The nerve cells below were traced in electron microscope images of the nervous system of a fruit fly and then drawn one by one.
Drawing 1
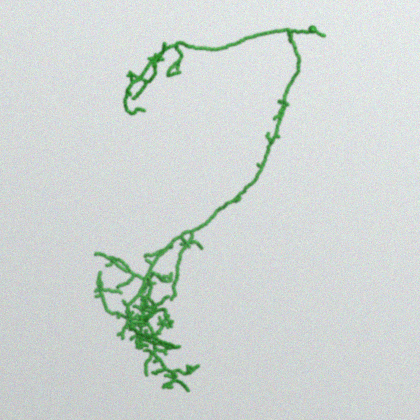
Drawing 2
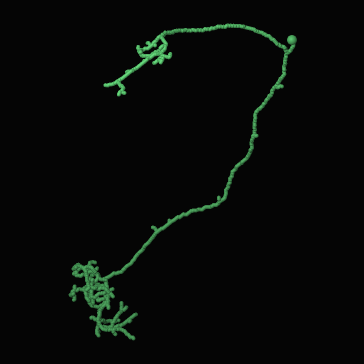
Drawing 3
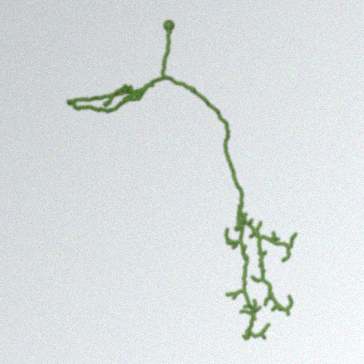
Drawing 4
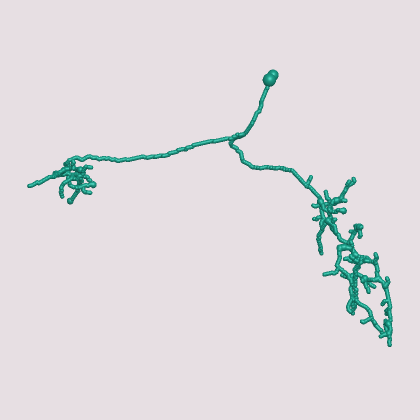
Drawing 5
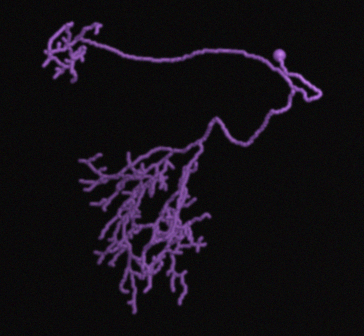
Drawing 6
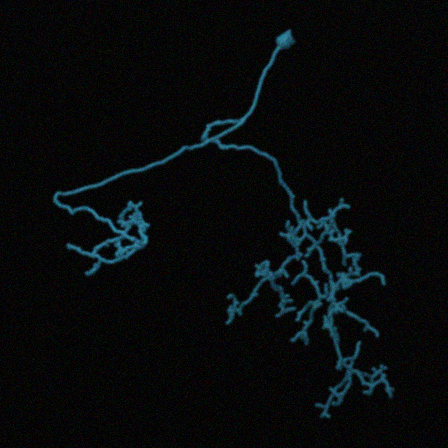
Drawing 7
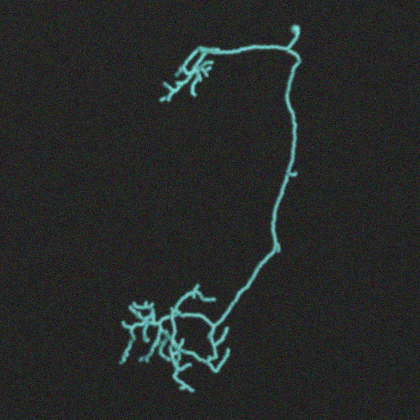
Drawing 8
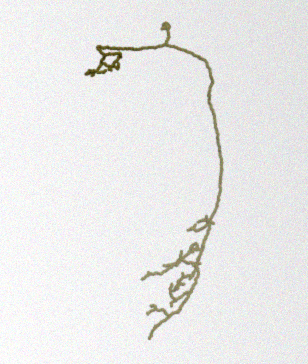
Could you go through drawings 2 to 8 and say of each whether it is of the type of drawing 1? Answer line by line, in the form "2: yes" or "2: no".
2: yes
3: no
4: no
5: yes
6: no
7: yes
8: no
